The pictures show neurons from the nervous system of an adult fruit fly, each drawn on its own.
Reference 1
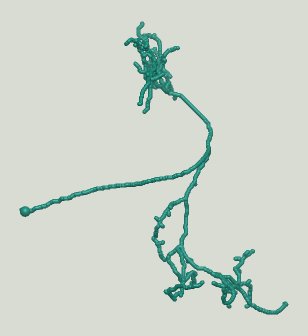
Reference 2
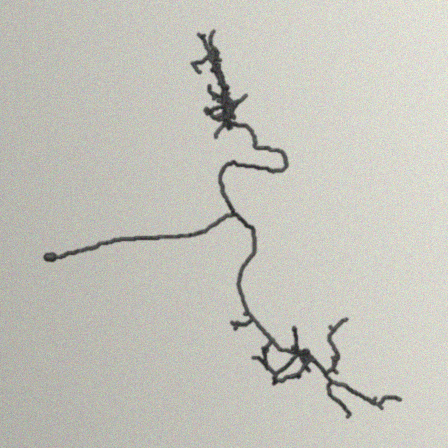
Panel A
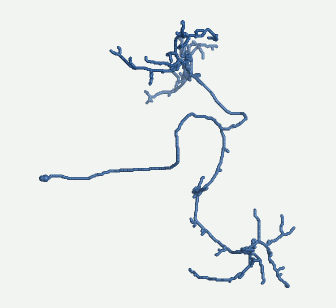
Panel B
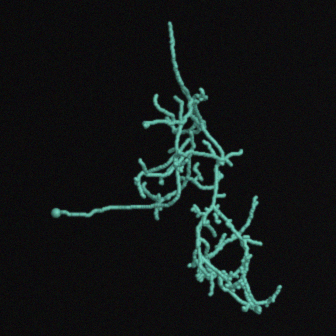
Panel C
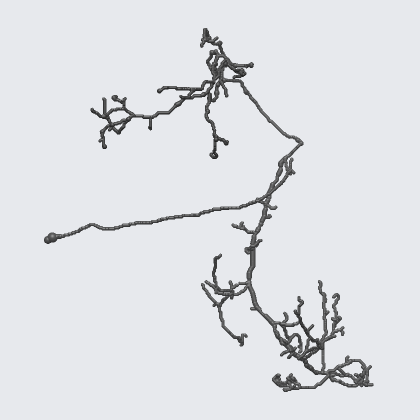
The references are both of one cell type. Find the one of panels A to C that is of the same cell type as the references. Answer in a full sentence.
Panel A shows a neuron of the same cell type.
